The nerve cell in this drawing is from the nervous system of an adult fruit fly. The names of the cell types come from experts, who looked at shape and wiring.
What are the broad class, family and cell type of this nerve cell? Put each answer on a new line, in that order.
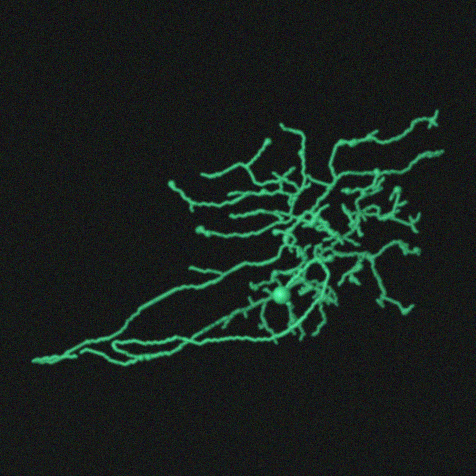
optic-lobe intrinsic neuron
LPi
LPi2d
